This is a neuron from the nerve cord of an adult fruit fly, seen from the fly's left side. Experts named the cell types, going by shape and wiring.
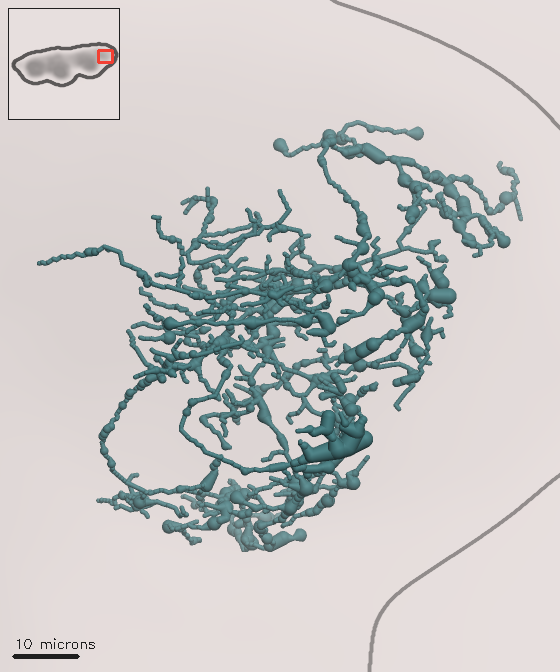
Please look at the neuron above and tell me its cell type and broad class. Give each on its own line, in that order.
SNxx17
sensory neuron entering the nerve cord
